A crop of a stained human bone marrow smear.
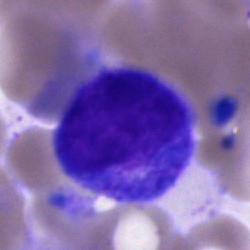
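Promyelocyte, the central cell in this stained bone marrow smear: round, smooth outline, with dark staining filling nearly the whole cell and leaving little distinct cytoplasm. Toward the bottom there's a paler, whitish-pink streaky area, and no distinct granules show.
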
